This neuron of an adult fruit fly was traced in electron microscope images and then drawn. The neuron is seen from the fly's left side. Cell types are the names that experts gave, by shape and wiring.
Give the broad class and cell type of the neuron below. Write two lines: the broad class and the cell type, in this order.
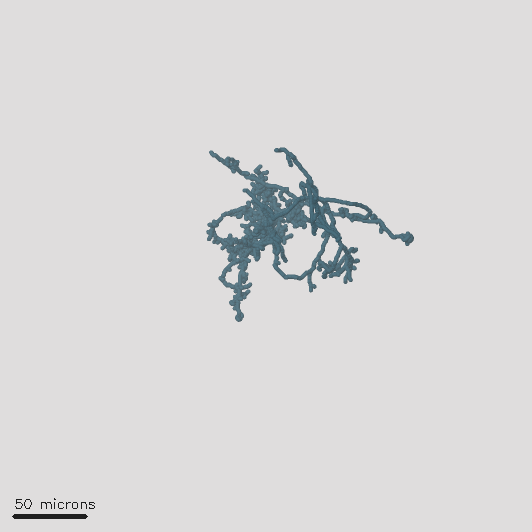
central-brain intrinsic neuron
PVLP149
